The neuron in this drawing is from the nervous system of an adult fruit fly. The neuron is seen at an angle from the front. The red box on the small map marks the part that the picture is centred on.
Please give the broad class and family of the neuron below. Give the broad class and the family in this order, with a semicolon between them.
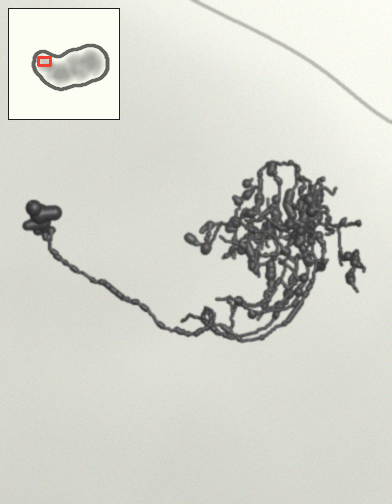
nerve-cord intrinsic neuron; hemilineage 14A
